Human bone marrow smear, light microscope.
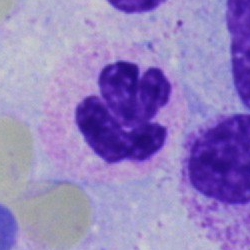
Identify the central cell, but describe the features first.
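Nucleus: divided into several distinct lobes, the chromatin dense and dark purple. Cytoplasm: plentiful and pale pink, with fine pinkish granules spread throughout. Name: segmented neutrophil.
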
